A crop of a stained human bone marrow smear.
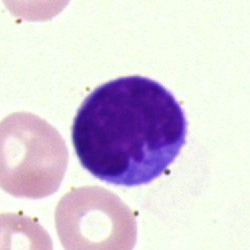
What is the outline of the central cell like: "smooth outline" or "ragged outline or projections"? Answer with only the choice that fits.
Smooth outline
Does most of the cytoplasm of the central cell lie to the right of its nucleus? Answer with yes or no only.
Yes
